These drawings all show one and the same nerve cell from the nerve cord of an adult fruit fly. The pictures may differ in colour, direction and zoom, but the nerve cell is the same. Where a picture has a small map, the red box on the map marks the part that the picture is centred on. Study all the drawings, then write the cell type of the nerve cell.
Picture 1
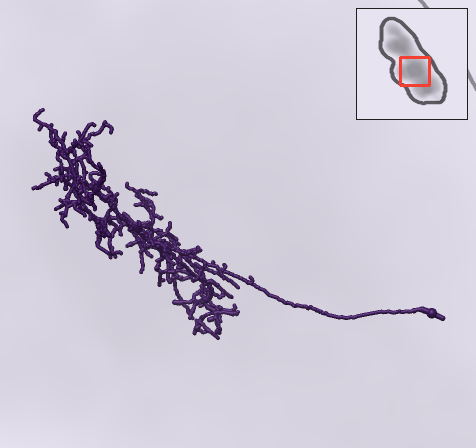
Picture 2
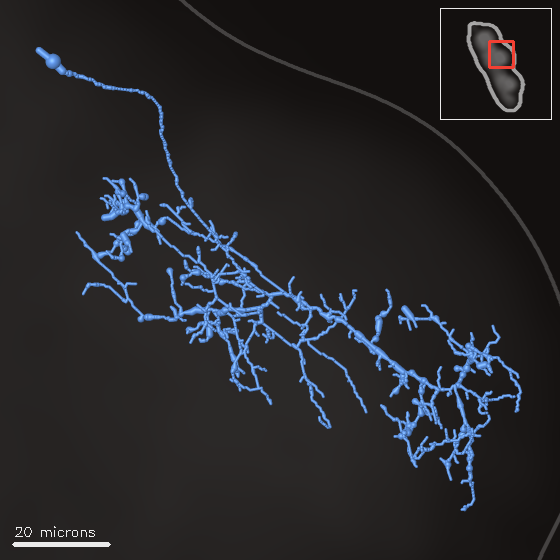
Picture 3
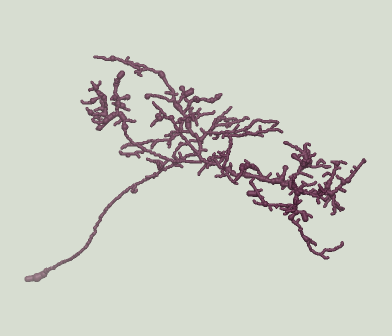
IN09A024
